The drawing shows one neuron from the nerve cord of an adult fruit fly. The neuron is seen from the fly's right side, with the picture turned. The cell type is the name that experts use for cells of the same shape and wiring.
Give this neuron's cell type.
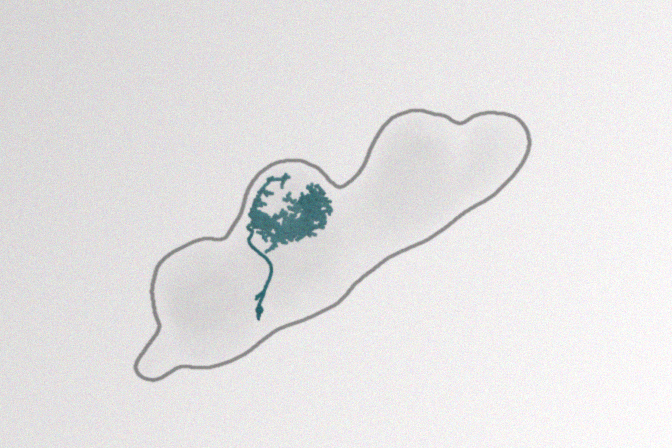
IN01A015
